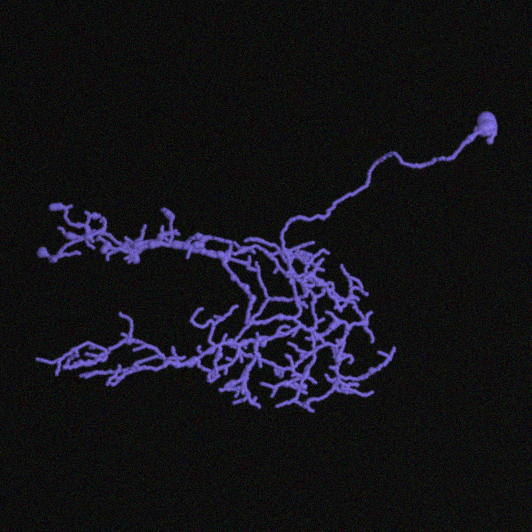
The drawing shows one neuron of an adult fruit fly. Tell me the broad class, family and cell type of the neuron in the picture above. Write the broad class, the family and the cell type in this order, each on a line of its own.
central-brain intrinsic neuron
hemilineage LB3
GNG422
